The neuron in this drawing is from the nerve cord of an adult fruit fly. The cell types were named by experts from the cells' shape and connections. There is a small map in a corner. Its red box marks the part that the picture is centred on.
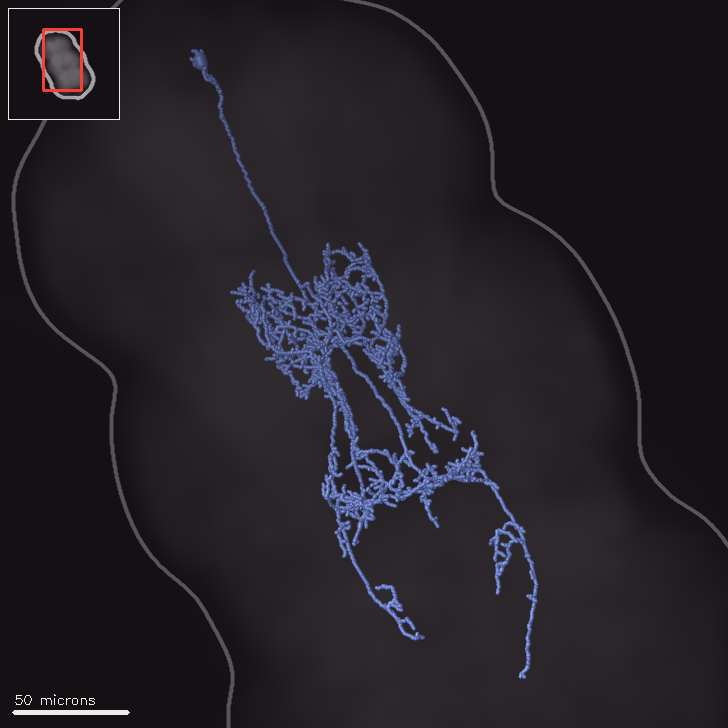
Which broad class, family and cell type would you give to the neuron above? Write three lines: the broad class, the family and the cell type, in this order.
nerve-cord intrinsic neuron
hemilineage 00A
IN00A007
